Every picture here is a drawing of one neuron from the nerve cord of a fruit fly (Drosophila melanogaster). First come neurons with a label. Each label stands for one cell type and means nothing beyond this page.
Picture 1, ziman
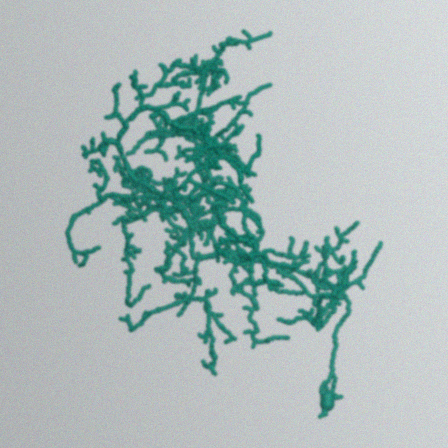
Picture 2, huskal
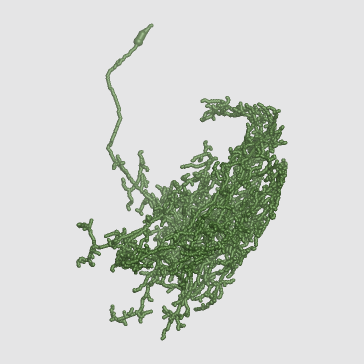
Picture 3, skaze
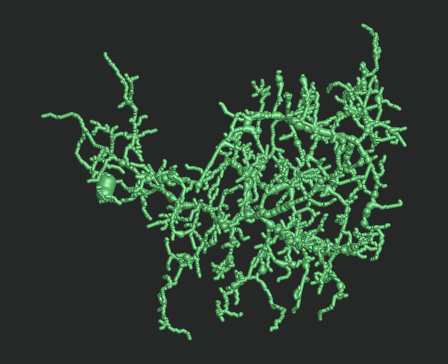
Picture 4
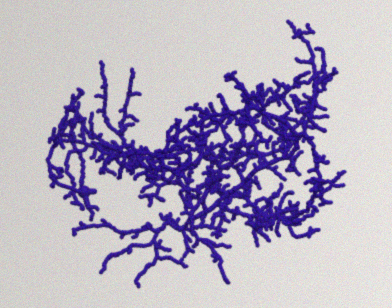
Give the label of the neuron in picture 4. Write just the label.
ziman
